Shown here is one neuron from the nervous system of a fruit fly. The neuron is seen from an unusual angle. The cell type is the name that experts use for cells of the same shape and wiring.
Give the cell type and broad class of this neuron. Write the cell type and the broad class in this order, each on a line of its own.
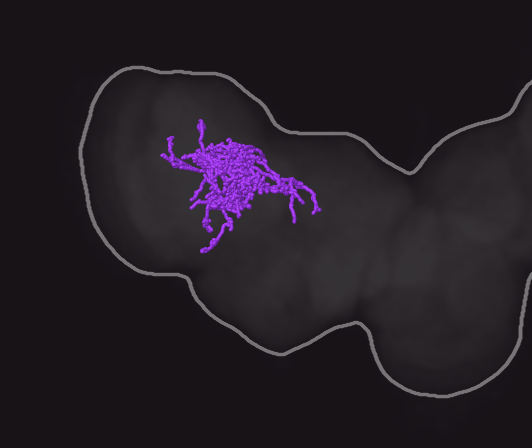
PLP245
central-brain intrinsic neuron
